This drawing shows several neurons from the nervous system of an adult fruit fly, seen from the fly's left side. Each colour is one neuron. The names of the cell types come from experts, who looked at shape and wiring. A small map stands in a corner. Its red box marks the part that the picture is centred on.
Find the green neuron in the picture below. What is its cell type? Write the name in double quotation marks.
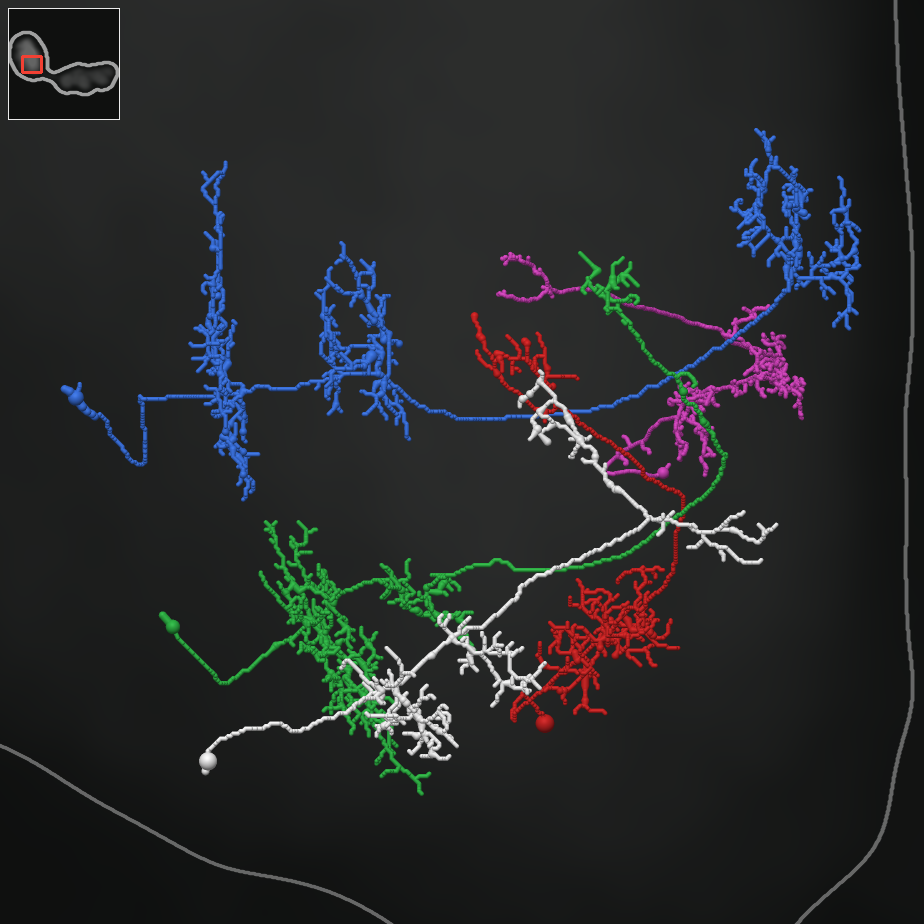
"Tm16"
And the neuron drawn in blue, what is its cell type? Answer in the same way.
"TmY15"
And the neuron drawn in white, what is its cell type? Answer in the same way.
"TmY13"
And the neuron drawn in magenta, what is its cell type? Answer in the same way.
"TmY18"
